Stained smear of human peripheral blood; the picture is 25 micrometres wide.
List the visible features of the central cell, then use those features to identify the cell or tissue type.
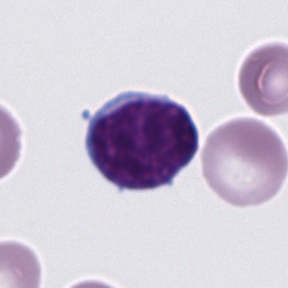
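Nearly round, with a slightly uneven edge, the cell holds a round to oval nucleus that has no indentation or lobes. The cytoplasm shows no granules. Just off the left edge of the cell sits a tiny pale blue bleb. This is a typical lymphocyte.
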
